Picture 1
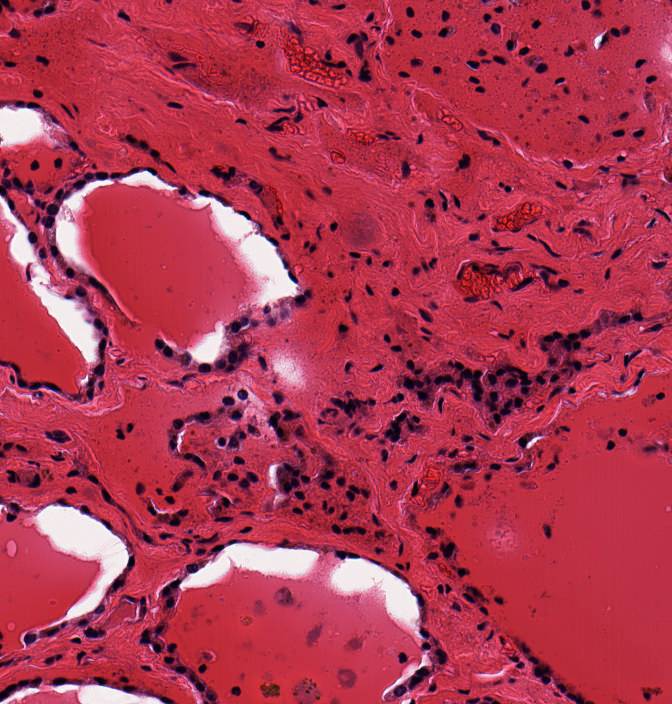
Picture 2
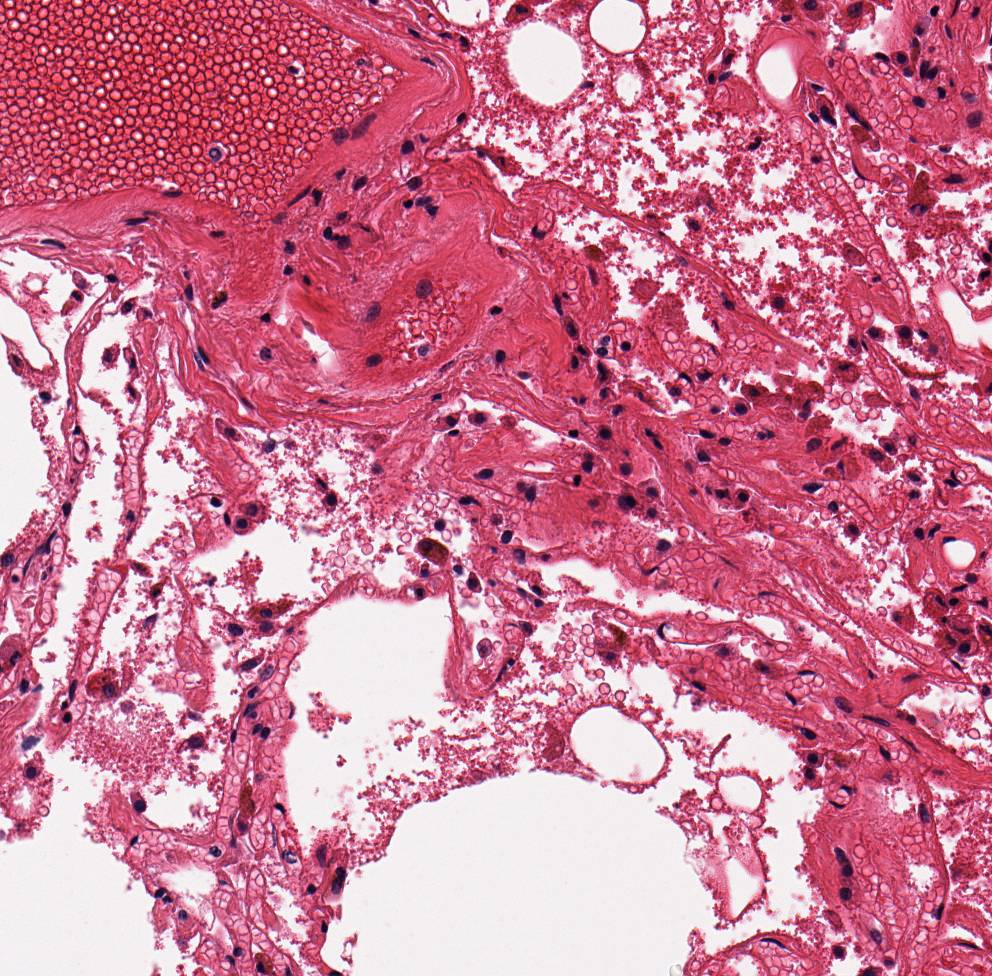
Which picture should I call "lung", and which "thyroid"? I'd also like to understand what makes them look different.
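Let's start with the names: picture 1 is thyroid and picture 2 is lung. In picture 1, rounded follicles run along the left side and bottom, each lumen filled with homogeneous pink colloid, while fibrous stroma takes up the upper right with small vessels full of red blood cells. No fat cells appear anywhere there.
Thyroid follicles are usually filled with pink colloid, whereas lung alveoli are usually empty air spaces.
Now look at picture 2: a large vessel in the top-left corner is tightly packed with red blood cells, and bands of pink fibrous tissue cross the middle diagonally from upper left to lower right. Scattered macrophages with brown granular pigment are most numerous on the right, and there is no cartilage or gland anywhere.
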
